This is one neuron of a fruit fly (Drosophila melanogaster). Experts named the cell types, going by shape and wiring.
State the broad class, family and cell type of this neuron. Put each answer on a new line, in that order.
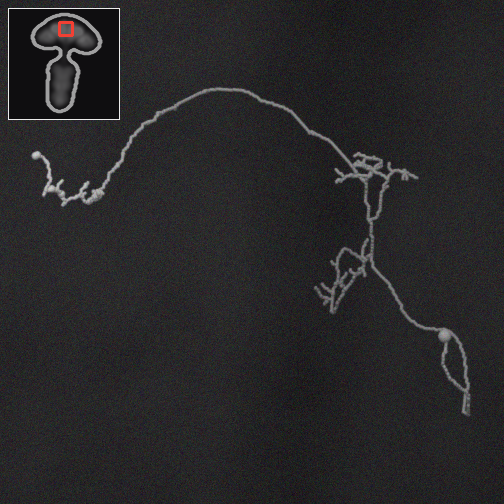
central-brain intrinsic neuron
class CX
FS4A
